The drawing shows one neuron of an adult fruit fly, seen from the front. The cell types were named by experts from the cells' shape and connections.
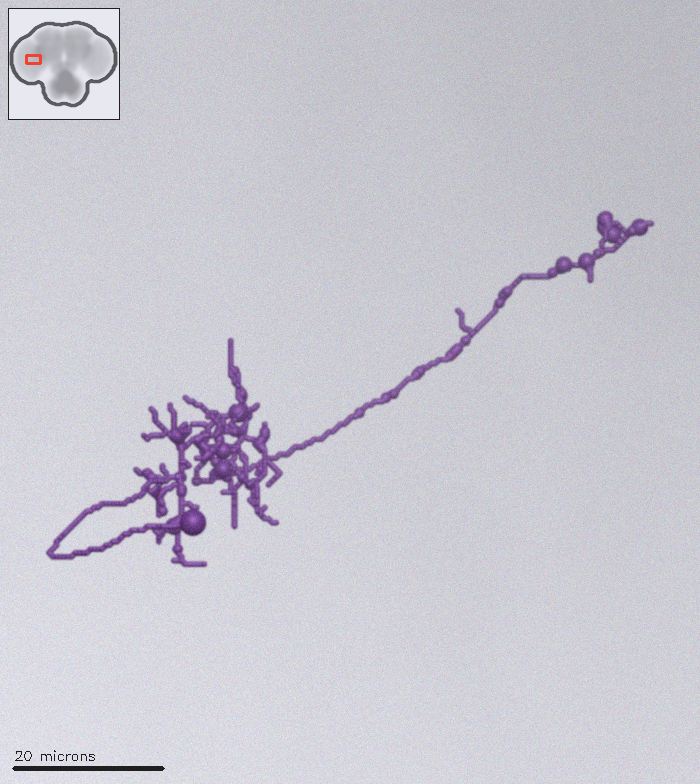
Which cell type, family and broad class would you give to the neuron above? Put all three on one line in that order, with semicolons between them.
TmY18; TmY; optic-lobe intrinsic neuron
